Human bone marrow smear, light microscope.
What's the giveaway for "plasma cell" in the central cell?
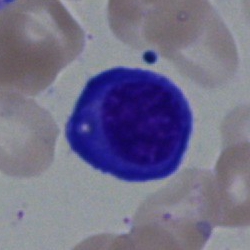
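This is a plasma cell. Colour of the cytoplasm: a deep, intense blue, which fits the name.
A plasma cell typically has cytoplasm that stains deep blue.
Outline: smooth and roughly round. Layout of the cytoplasm: its broadest rim is on the left side, and a single small clear spot lies there too. Nothing seen here runs against the name.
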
